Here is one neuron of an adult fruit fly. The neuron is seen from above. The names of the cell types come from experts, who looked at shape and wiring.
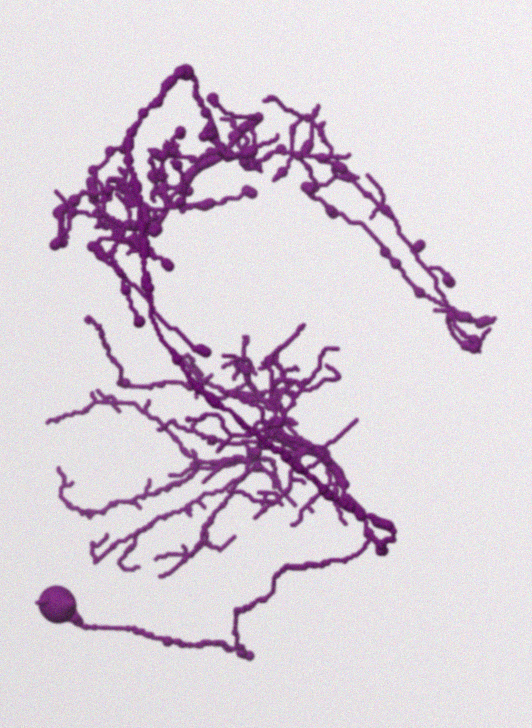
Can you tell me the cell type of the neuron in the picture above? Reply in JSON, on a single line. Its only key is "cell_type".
{"cell_type": "LHPV4e1"}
